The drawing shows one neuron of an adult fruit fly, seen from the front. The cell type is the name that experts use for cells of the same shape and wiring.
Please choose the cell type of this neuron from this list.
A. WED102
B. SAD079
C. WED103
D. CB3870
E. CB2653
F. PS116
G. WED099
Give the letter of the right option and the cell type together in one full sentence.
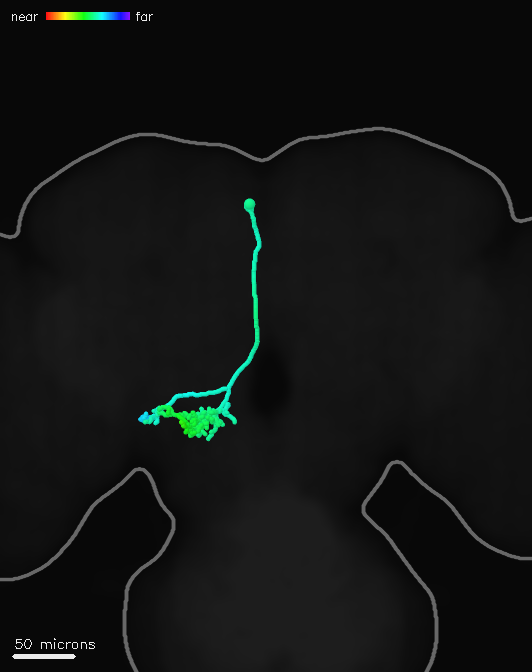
Option B is SAD079, the cell type of the neuron.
